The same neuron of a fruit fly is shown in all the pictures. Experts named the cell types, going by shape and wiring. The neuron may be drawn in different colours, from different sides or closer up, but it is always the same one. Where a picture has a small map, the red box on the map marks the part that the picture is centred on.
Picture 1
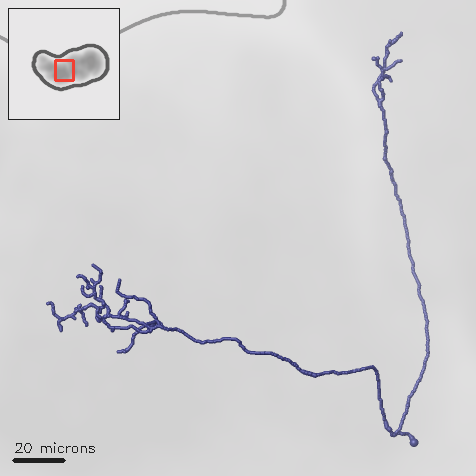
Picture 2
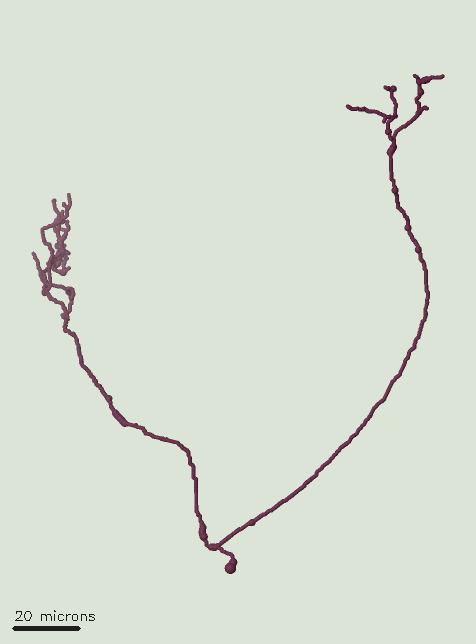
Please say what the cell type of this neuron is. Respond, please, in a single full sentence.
To the cell type MeVP1 belongs this neuron.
